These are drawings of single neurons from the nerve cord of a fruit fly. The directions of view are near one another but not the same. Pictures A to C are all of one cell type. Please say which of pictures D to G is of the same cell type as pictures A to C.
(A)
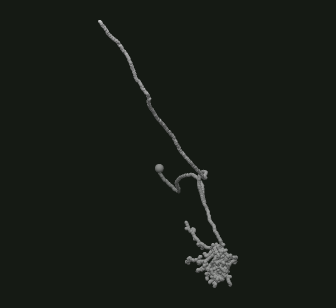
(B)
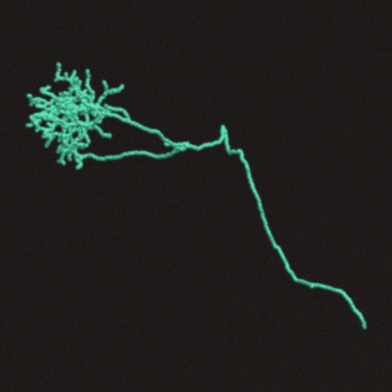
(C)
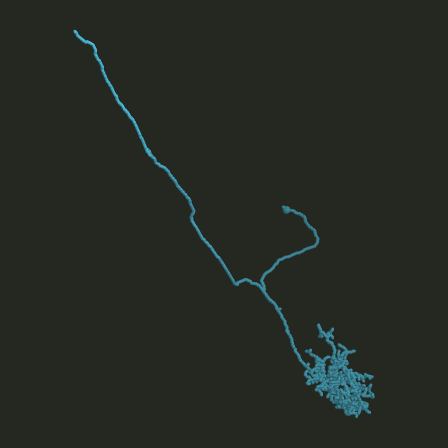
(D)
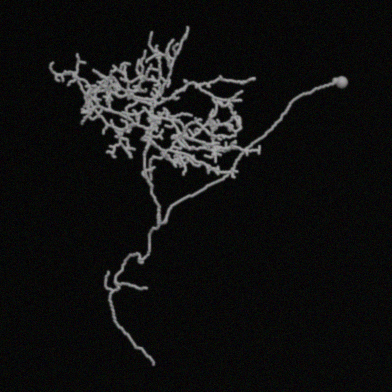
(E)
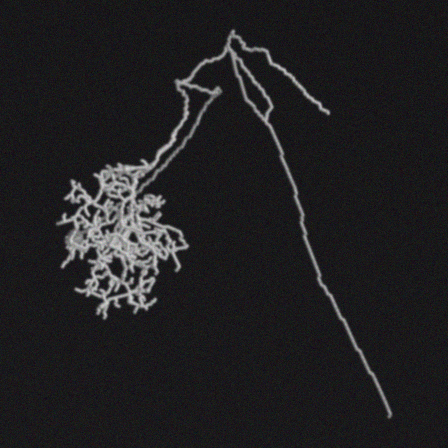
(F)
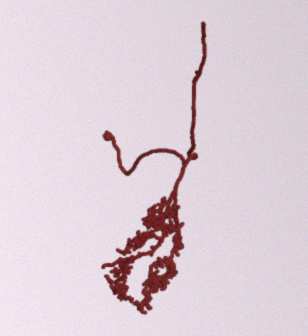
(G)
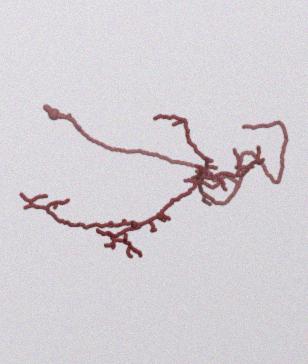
Picture E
